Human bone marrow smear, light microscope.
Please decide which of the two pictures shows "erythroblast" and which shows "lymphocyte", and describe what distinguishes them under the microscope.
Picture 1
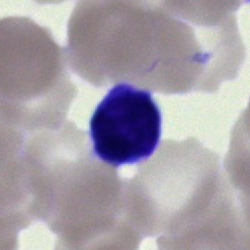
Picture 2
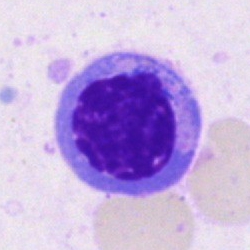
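The lymphocyte is in picture 1, I'd say, and the erythroblast in picture 2. In picture 1 the nucleus fills almost the whole cell, with no clearly visible rim of cytoplasm, whereas in picture 2 a rim of blue cytoplasm surrounds the nucleus on all sides.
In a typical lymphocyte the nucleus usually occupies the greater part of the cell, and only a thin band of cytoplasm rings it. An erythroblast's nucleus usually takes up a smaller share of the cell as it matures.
The chromatin seems different as well: dense and dark with little open texture, the nucleus an even deep blue-purple throughout, in picture 1; dark purple and coarsely clumped in picture 2. Picture 2 also has a round, smooth outline and a paler area of cytoplasm beside the nucleus on its upper right. Neither shows nucleoli or granules, so those don't separate them.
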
